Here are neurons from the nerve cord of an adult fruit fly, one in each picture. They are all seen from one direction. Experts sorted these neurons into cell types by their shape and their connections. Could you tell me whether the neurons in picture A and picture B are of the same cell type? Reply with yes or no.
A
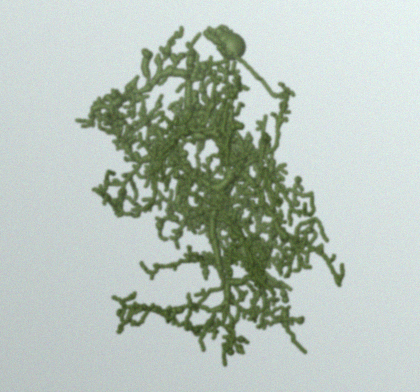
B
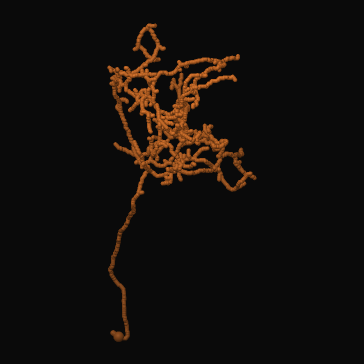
no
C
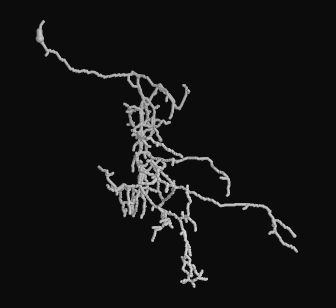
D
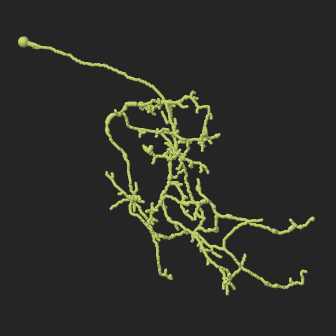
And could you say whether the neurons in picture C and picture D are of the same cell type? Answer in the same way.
yes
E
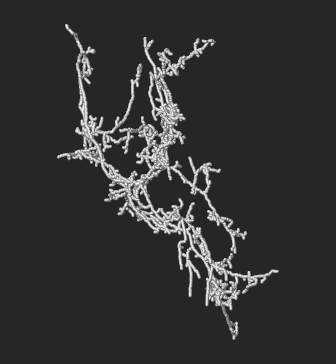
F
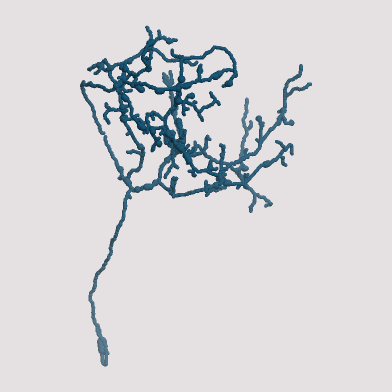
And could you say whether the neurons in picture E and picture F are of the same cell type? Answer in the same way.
no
